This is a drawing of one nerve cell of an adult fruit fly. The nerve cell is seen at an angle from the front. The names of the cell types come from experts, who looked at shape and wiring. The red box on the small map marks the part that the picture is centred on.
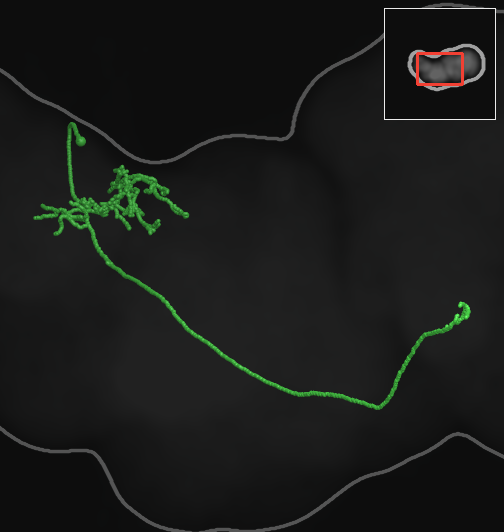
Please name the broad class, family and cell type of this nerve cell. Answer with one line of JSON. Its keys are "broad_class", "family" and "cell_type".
{"broad_class": "ascending neuron", "family": "hemilineage 19B", "cell_type": "AN19B061"}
